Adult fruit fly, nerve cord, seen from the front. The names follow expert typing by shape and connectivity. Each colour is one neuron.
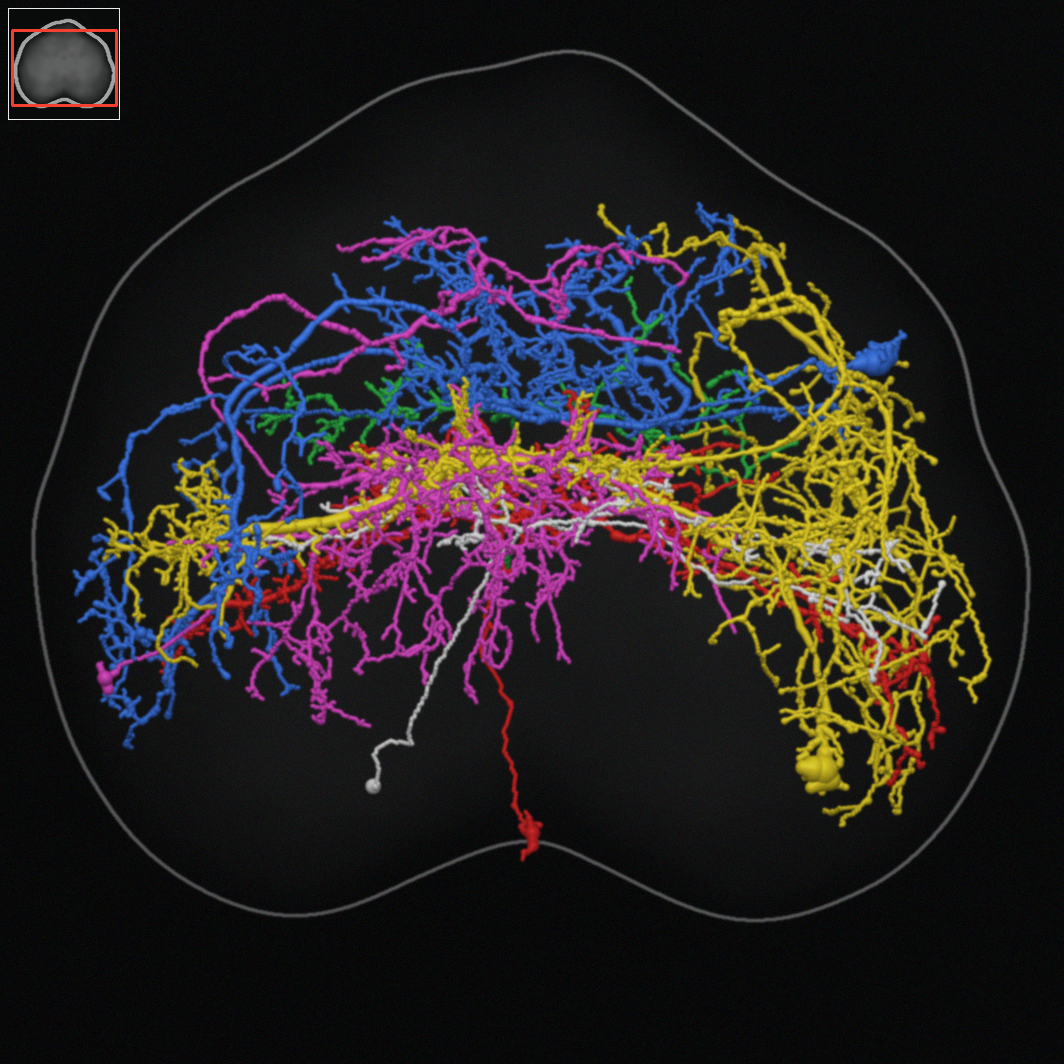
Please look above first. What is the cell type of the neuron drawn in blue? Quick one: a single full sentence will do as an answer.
This neuron is a cell of type IN18B008.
